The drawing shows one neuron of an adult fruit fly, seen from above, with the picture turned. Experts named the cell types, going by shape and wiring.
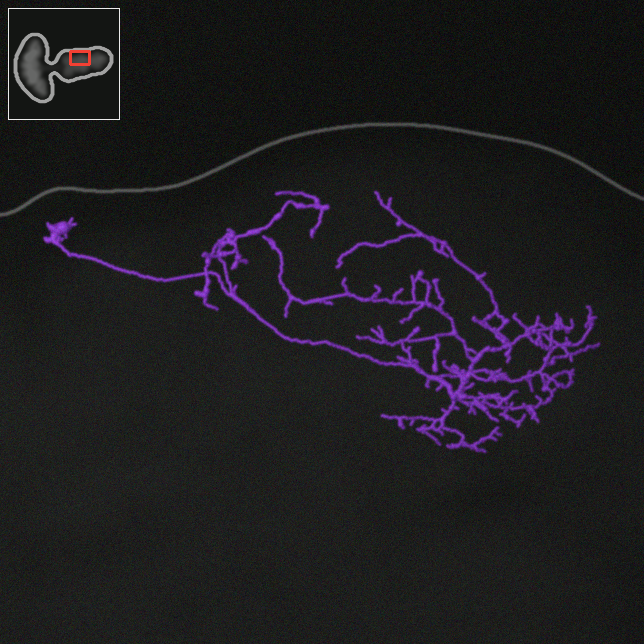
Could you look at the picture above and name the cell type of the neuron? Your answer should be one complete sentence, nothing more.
Regarding its cell type, the neuron is IN16B073.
